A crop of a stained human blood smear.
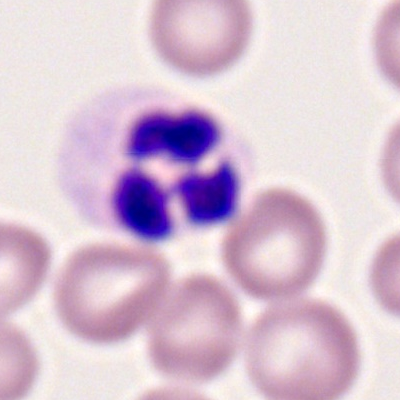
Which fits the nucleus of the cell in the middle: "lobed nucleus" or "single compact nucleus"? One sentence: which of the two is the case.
There is a nucleus divided into separate segments in this cell.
